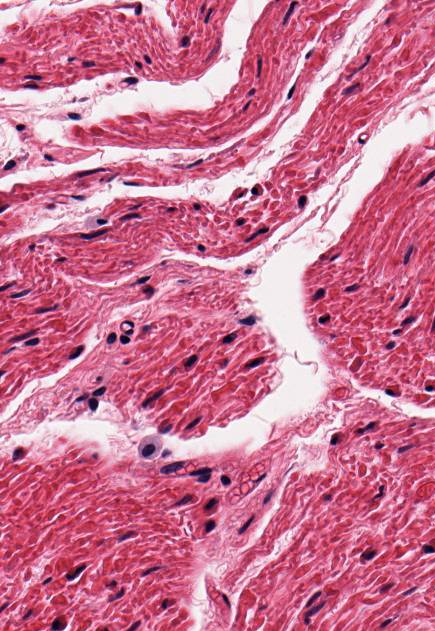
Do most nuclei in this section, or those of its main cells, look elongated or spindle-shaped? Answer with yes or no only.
Yes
